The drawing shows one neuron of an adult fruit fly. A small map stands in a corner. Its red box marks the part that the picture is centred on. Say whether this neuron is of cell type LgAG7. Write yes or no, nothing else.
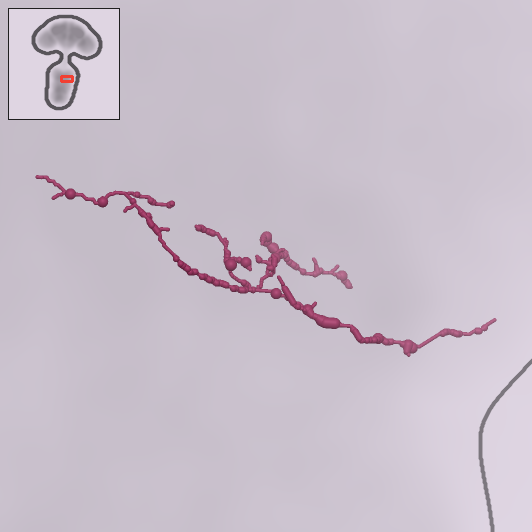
no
